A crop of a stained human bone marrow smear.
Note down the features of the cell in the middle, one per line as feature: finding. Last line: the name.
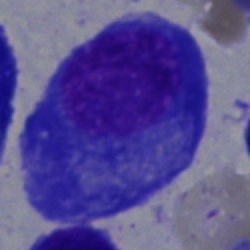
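Outline: oval, its long axis tilting from upper right to lower left
Chromatin: finely granular, stained purple
Cytoplasm: plentiful, filling the lower half of the cell
Colour of cytoplasm: a deep blue
Name: plasma cell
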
